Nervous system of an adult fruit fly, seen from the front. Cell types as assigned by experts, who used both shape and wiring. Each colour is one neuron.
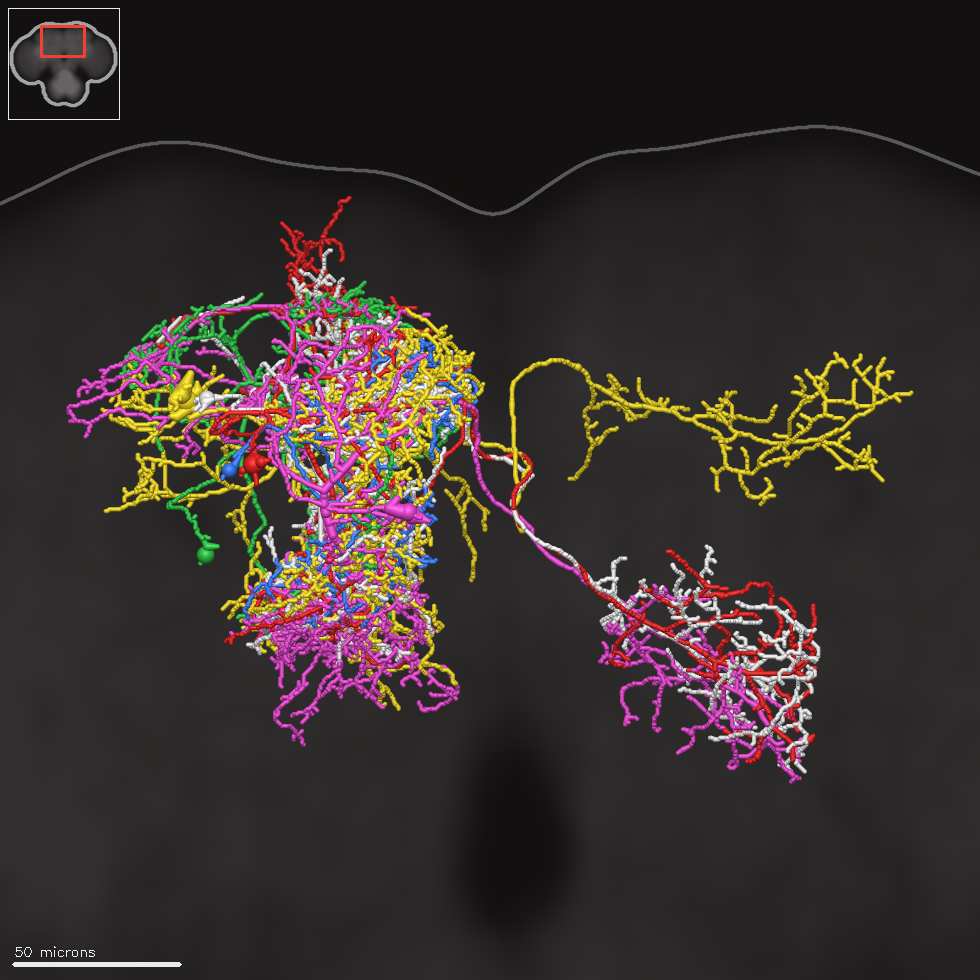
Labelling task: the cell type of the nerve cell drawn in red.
SMP147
